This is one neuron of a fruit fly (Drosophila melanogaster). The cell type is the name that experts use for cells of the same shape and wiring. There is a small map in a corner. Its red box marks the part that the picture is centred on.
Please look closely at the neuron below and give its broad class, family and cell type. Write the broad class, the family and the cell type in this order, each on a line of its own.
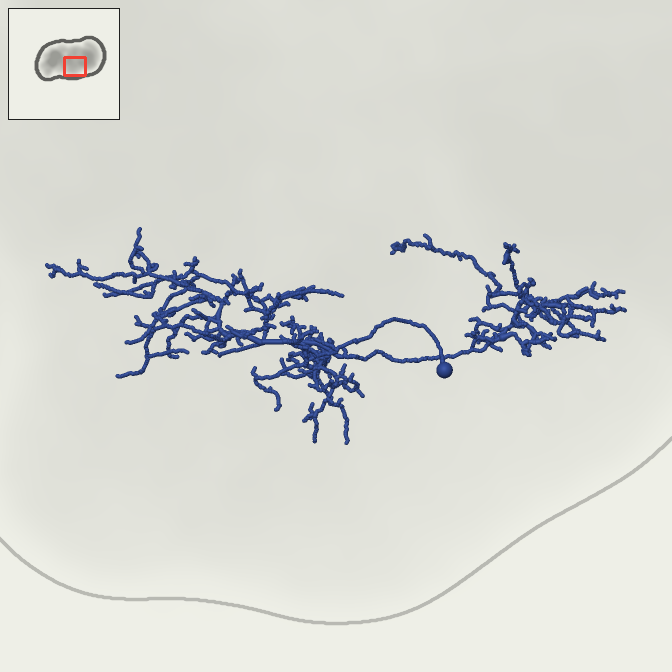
central-brain intrinsic neuron
hemilineage DM3_dorso_lateral
SMP327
